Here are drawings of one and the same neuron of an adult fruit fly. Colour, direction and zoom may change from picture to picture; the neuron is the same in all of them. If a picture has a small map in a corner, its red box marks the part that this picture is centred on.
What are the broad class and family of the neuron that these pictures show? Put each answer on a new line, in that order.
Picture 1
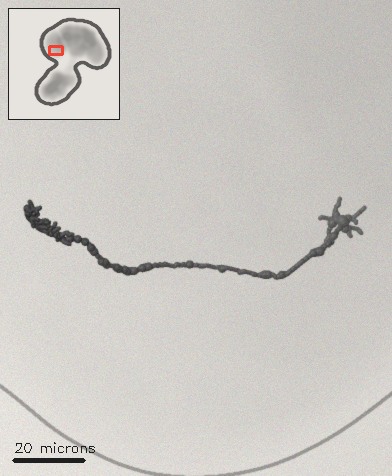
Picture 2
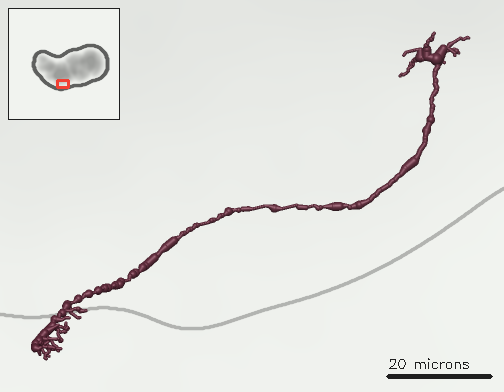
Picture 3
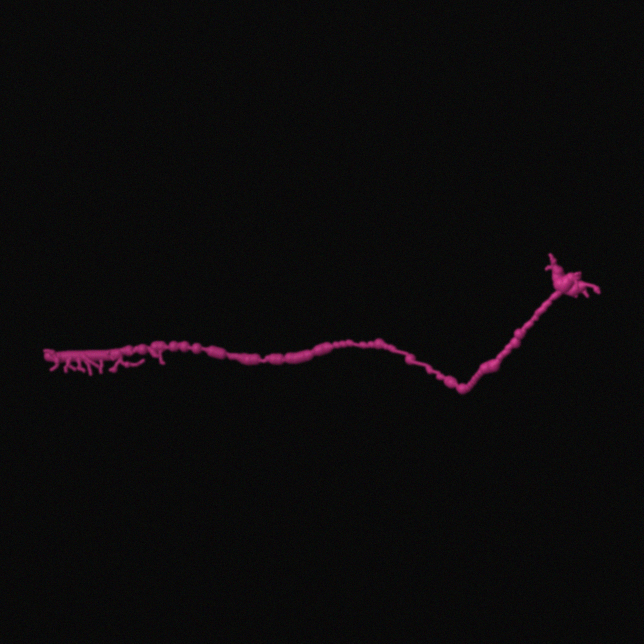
optic-lobe intrinsic neuron
L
